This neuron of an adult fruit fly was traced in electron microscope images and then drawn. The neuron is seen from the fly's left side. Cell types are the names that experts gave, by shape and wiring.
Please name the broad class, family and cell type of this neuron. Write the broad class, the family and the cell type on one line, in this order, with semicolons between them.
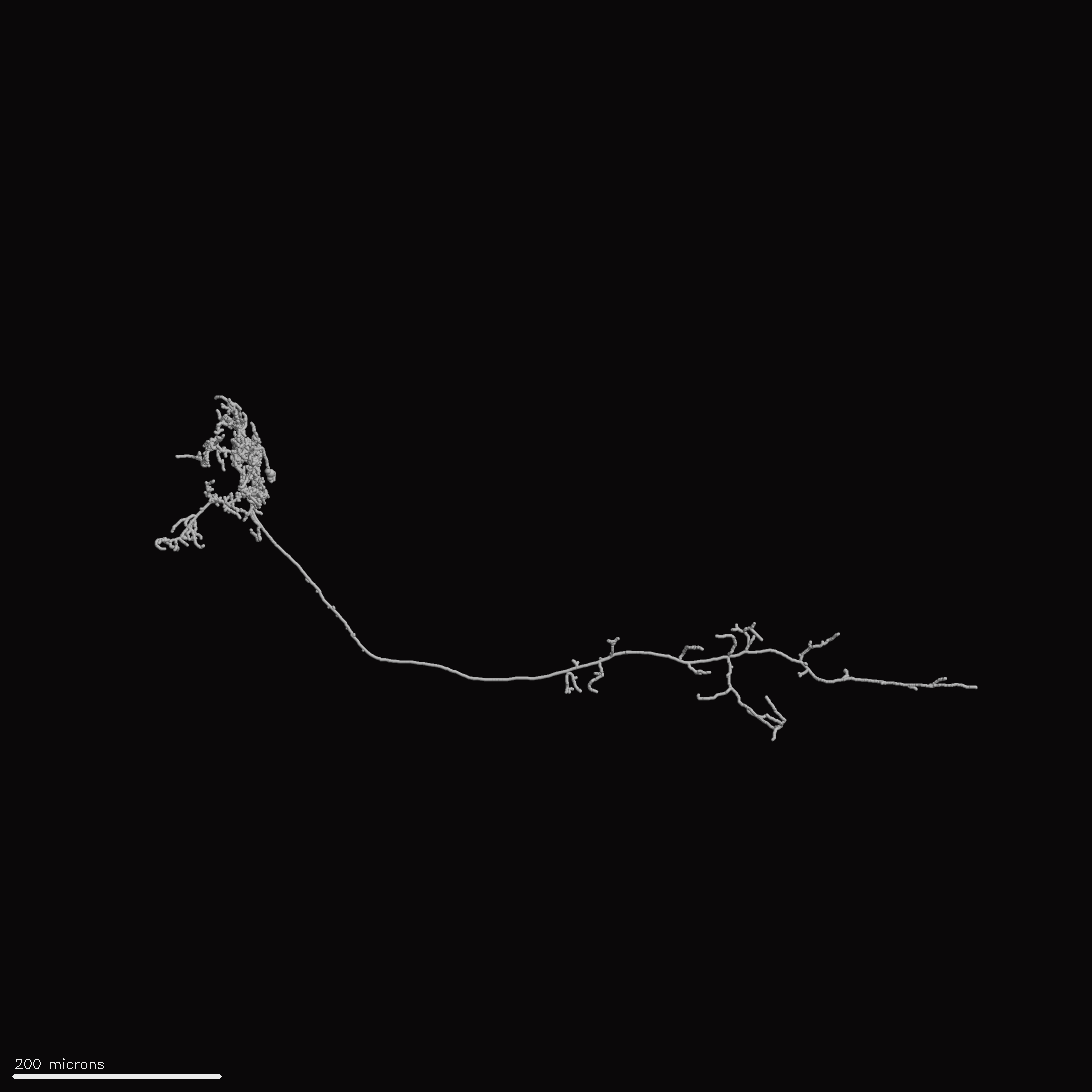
descending neuron; DNpe; DNpe017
